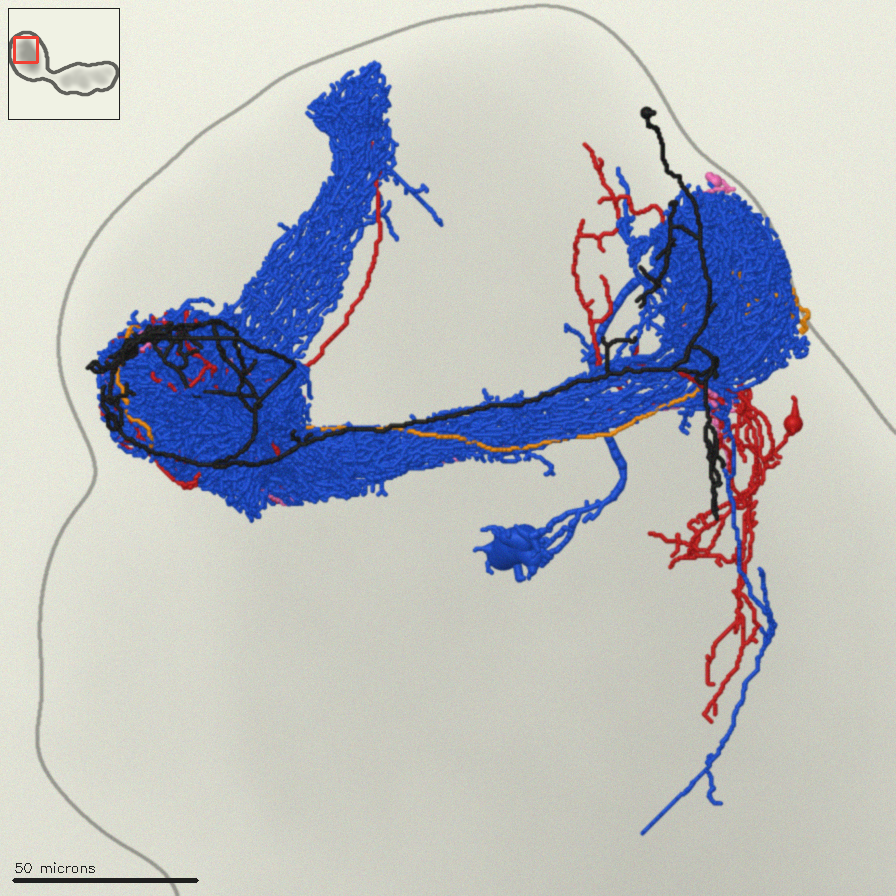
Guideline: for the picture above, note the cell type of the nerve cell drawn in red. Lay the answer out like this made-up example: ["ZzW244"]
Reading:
["KCg-s1"]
